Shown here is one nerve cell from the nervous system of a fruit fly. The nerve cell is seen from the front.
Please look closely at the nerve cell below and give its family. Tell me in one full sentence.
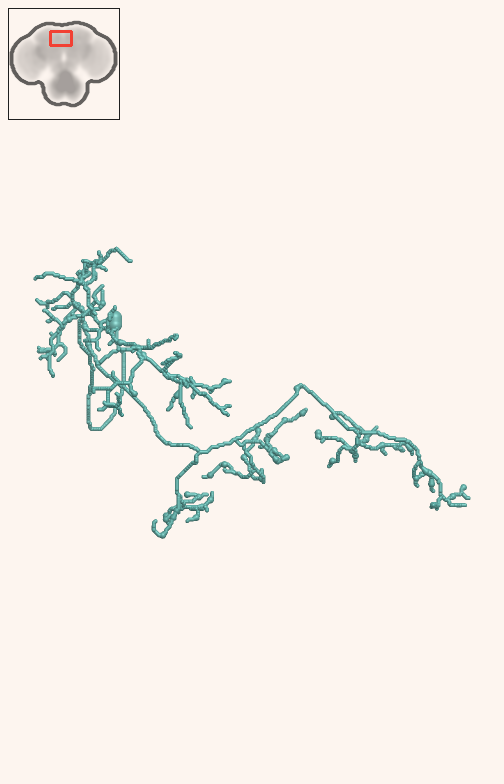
The nerve cell is assigned to family hemilineage SIPp1.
